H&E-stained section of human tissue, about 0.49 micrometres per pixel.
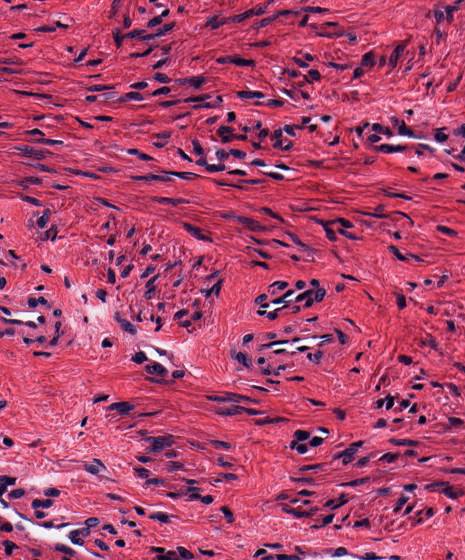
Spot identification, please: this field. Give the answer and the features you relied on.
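What you've got here is smooth muscle: spindle cells with elongated, dark-staining, blunt-ended nuclei and abundant, strongly eosinophilic, fibrillar cytoplasm.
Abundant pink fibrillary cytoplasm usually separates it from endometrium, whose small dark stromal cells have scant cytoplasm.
Where bundles are cut across, as at the right and lower right, the nuclei look small and round. Small thin-walled vessels with slit-like lumens are scattered about, centre and centre right included.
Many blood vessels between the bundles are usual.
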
